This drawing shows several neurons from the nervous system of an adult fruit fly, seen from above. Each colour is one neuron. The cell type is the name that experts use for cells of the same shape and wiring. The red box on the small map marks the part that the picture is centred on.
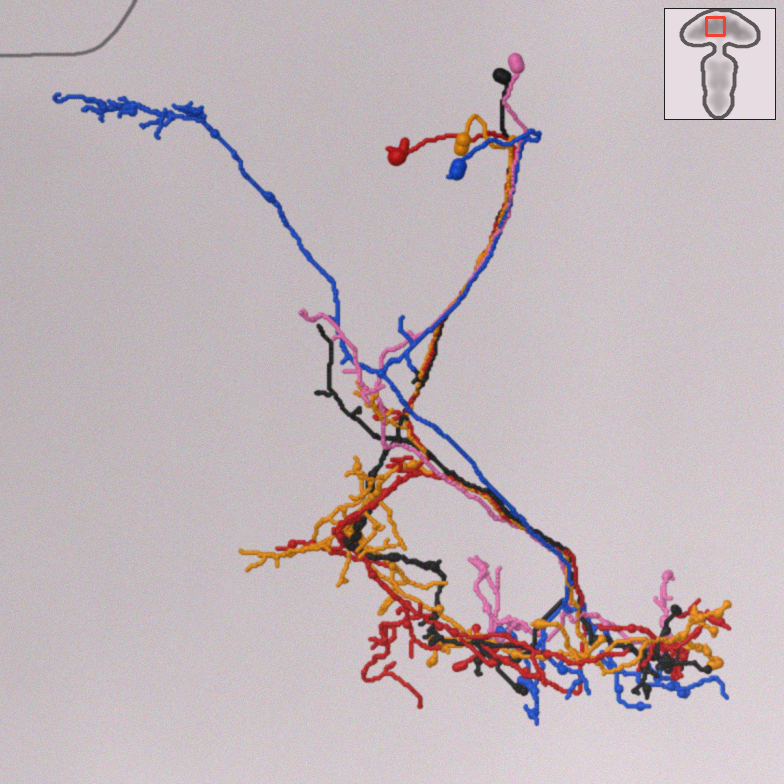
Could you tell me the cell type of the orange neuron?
PS005_f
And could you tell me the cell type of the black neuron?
PS005_b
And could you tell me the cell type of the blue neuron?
PS008_b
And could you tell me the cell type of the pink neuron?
PS008_a4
